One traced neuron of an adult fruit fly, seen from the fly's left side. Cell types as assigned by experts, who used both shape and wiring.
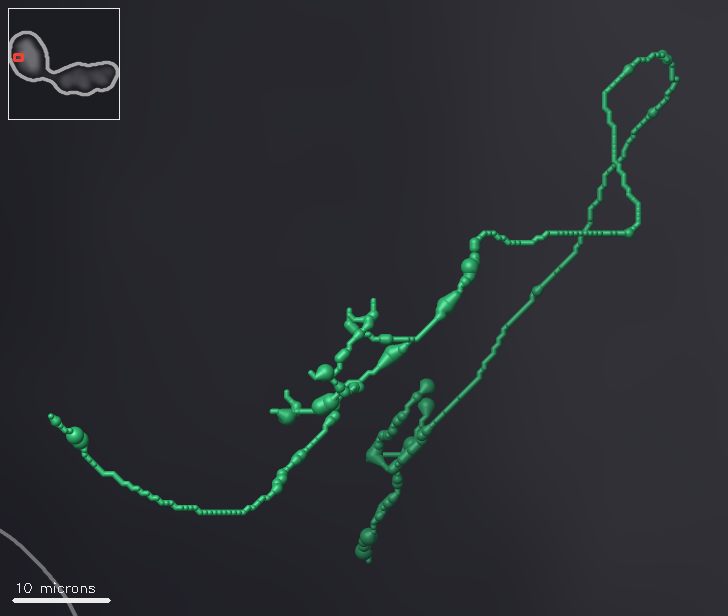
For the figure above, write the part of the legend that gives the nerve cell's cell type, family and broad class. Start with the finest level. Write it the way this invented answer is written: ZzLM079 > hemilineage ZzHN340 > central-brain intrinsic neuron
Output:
ORN_VC3 > class olfactory > sensory neuron entering the brain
